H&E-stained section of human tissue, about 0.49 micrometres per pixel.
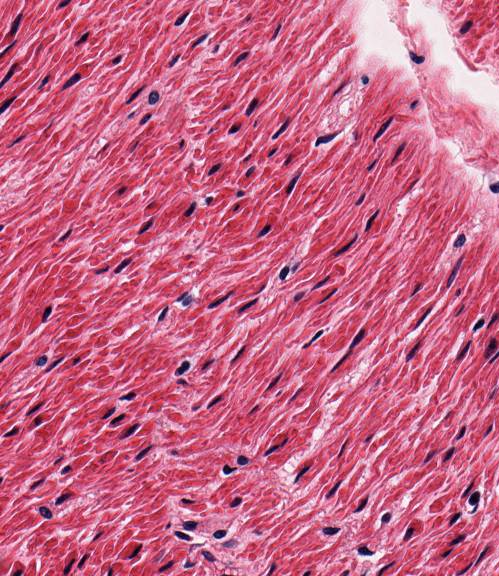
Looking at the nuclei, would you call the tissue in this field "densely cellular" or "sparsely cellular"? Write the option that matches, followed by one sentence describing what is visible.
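Densely cellular. Densely packed elongated cells lying parallel to one another fill almost the whole field.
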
